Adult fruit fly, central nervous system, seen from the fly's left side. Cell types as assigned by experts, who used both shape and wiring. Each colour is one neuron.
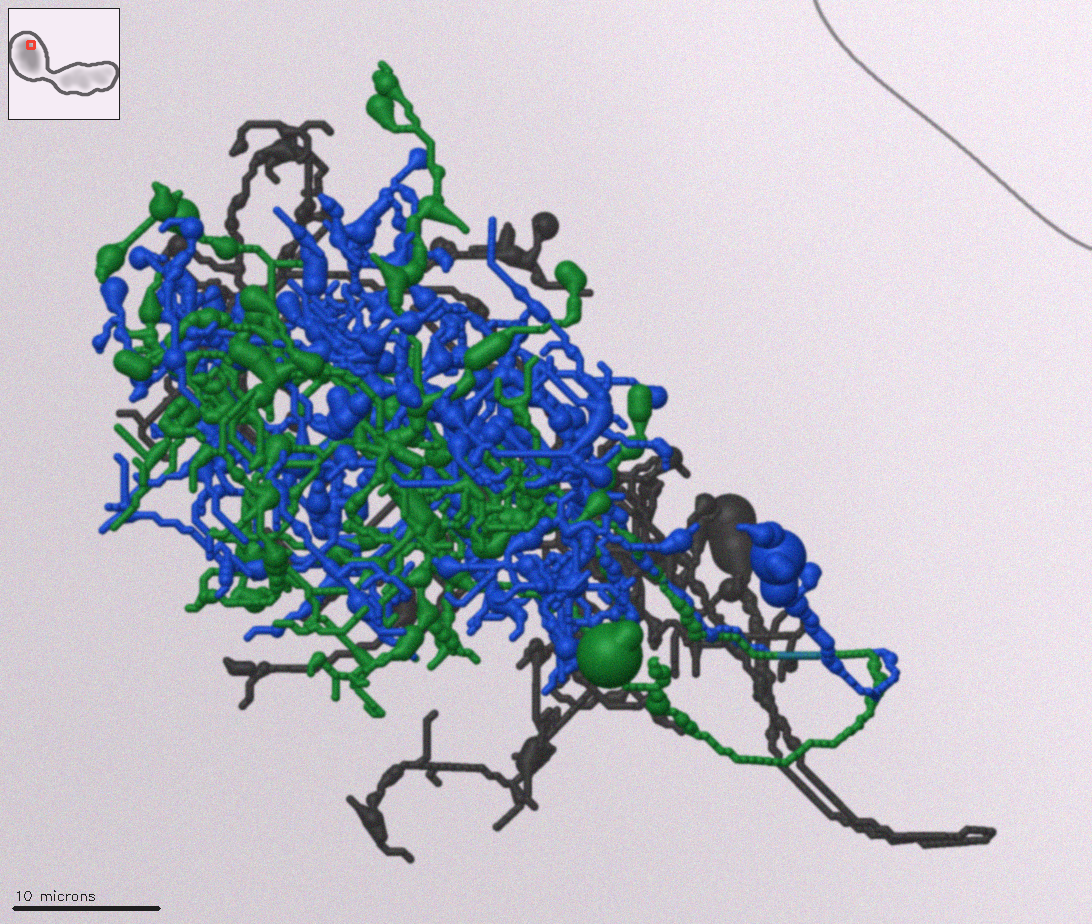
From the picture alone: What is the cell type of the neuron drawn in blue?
CB3278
